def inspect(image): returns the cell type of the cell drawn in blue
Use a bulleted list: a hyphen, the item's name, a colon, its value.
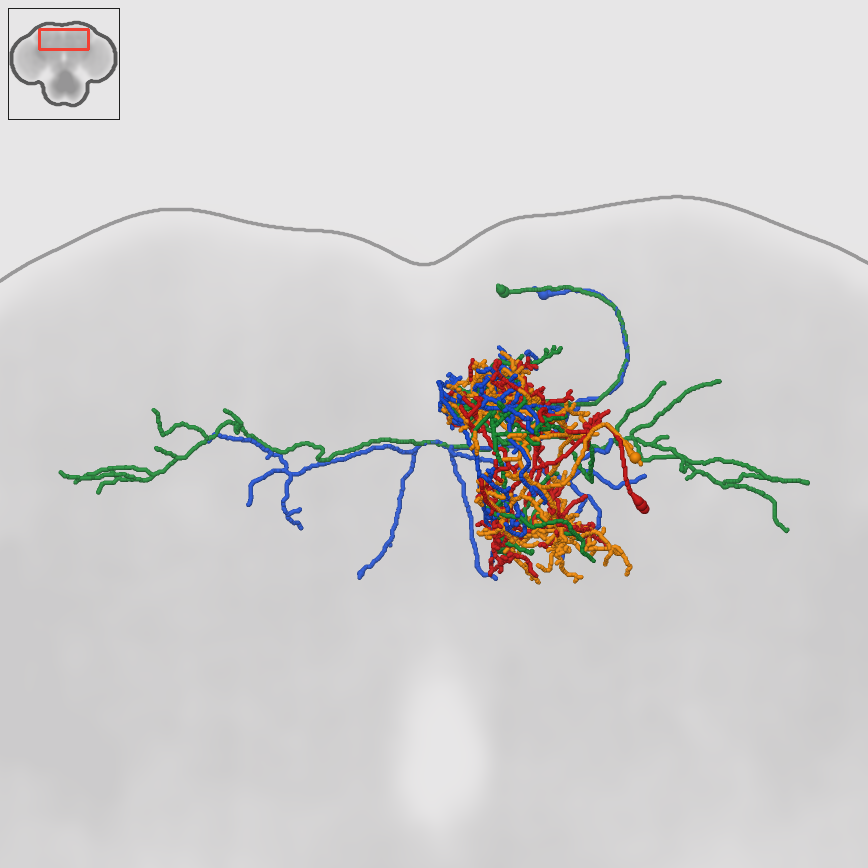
- cell type: SMP446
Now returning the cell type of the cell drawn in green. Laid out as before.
- cell type: CRE079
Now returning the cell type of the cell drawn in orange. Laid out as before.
- cell type: CRE043_c2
